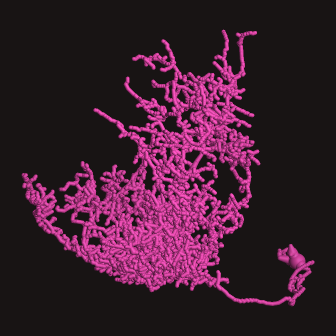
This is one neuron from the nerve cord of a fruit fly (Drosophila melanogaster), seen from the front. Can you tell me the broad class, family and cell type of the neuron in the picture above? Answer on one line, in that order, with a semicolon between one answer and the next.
nerve-cord intrinsic neuron; hemilineage 13B; IN13B005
